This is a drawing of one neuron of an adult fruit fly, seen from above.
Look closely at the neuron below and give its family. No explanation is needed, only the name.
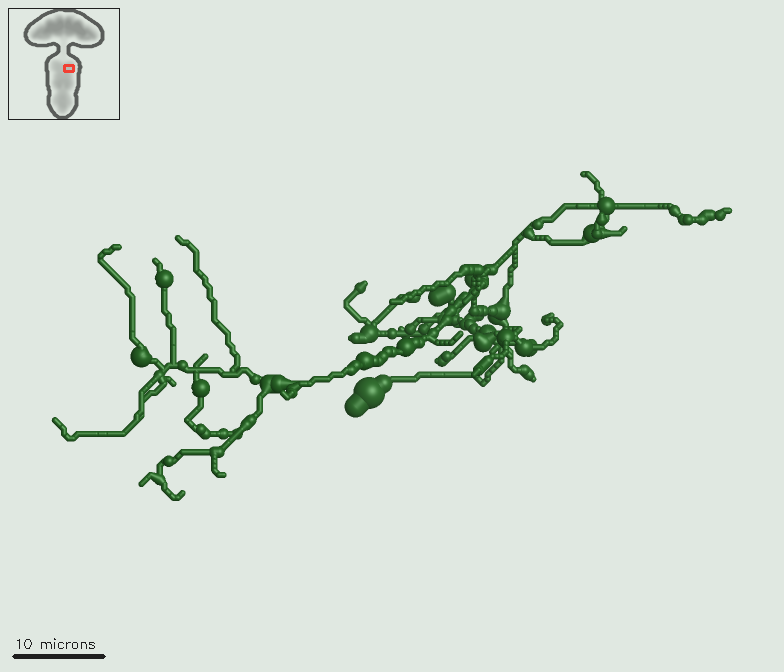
hemilineage 01B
